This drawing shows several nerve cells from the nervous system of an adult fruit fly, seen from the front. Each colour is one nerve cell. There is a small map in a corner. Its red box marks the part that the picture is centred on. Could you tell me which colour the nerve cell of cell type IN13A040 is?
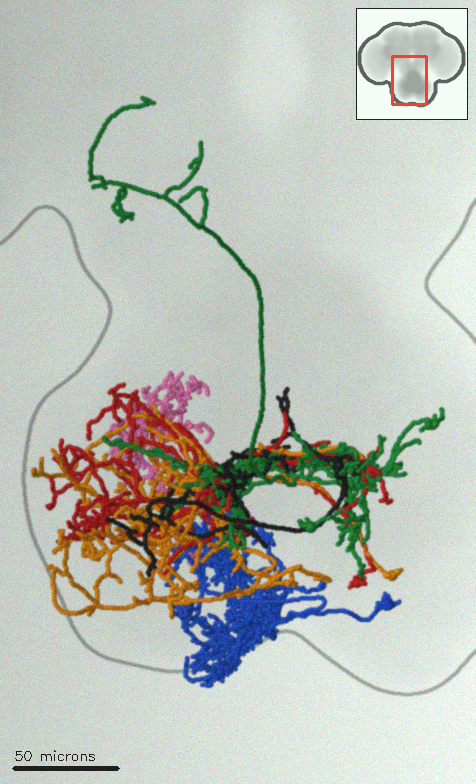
pink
